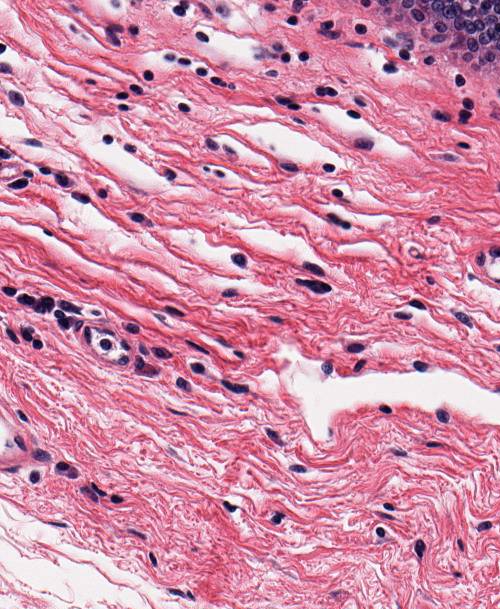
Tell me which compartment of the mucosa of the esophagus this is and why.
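What you have here is loose connective tissue. Look at the wavy pink collagen fibres running diagonally, upper left to lower right, across most of the field, with sparse, dark, elongated nuclei lying along them. Up in the top right corner sits a dense cluster of small round dark-purple lymphocyte nuclei.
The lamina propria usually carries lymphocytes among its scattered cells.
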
